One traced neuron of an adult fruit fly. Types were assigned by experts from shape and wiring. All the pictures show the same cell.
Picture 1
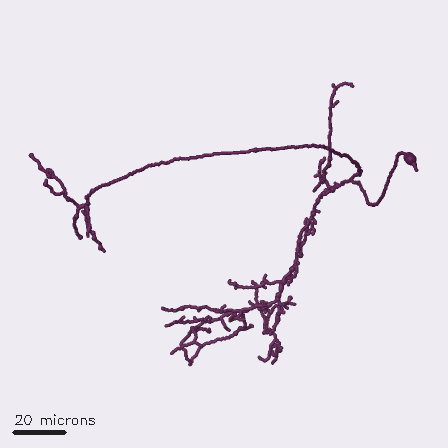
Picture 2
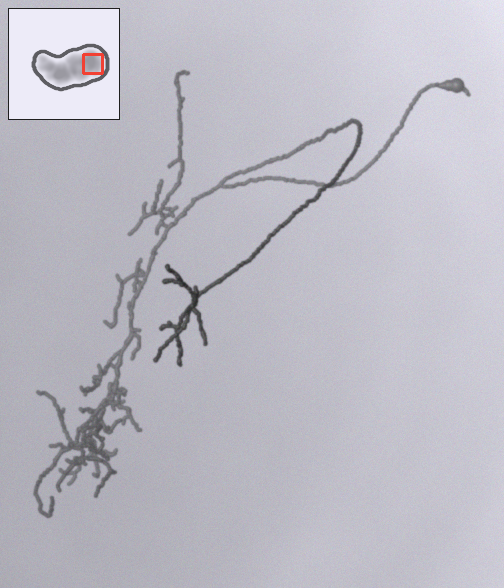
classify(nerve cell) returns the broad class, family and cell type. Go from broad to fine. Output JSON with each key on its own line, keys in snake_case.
{
 "broad_class": "central-brain intrinsic neuron",
 "family": "hemilineage SLPa&l1_lateral",
 "cell_type": "WED034"
}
